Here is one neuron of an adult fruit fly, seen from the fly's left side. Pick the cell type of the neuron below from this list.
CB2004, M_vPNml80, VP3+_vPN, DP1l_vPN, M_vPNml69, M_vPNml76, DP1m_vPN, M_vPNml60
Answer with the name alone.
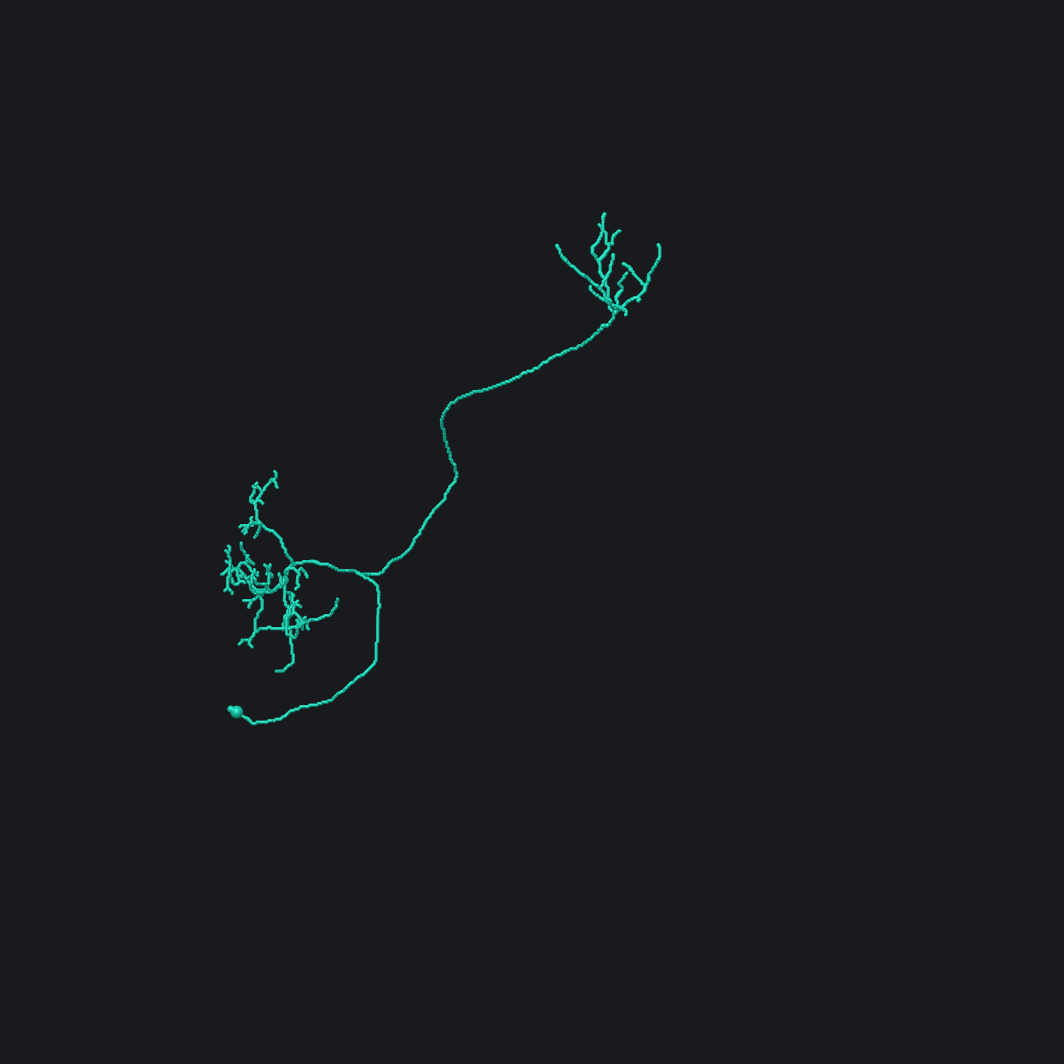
M_vPNml76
